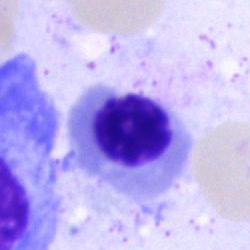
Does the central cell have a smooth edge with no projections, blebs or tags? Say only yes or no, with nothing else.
Yes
